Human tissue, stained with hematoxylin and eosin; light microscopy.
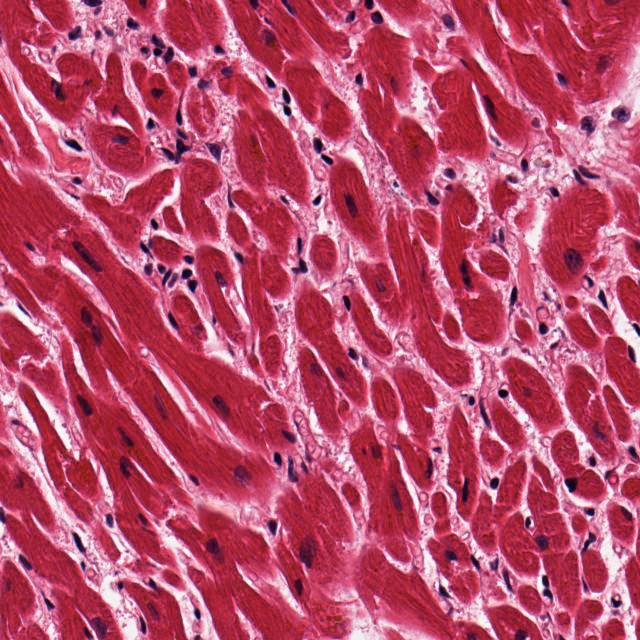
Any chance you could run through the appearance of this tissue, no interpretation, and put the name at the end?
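Toward the right of the field, most fibres are cut transversely or obliquely and show rounded or oval profiles. Where fibres are cut along their length, some branch and join their neighbours. Nuclei sit in the centre of each muscle fibre, and the cytoplasm stains a deep, dense red. The tissue is left ventricle of the heart.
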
